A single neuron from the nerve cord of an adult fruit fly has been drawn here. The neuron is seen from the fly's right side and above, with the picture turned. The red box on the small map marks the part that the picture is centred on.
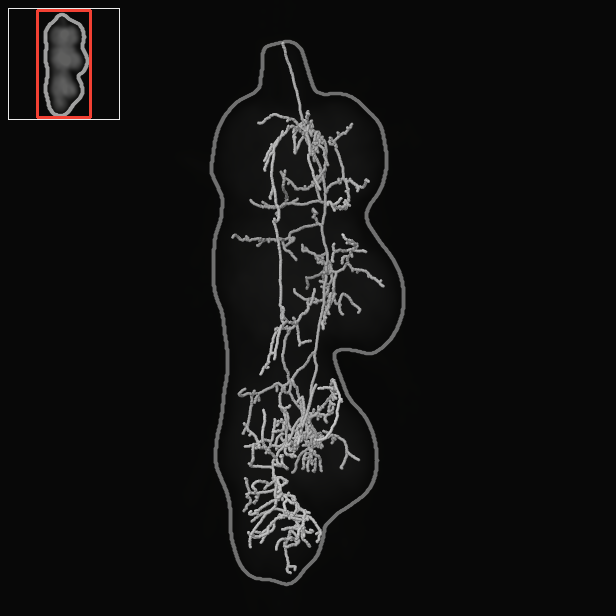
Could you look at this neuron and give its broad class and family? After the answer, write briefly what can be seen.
This is a descending neuron. The family is hemilineage MX3. No cell body is drawn. The picture shows dozens of branch ends.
